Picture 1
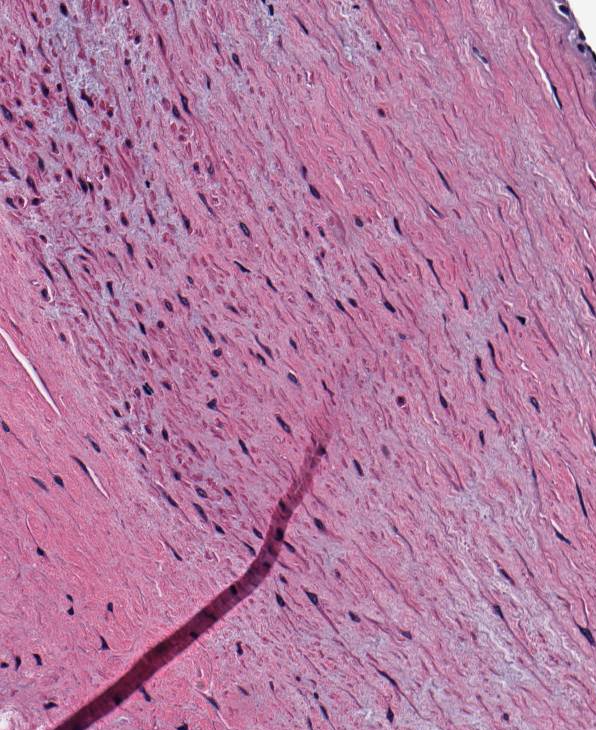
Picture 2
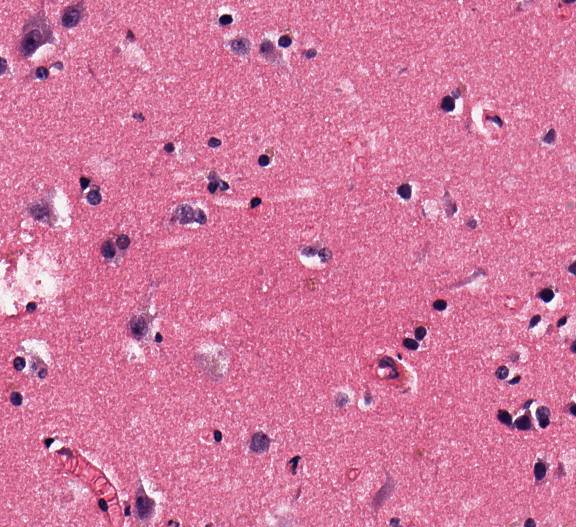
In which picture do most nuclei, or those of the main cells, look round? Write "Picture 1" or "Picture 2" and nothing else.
Picture 2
